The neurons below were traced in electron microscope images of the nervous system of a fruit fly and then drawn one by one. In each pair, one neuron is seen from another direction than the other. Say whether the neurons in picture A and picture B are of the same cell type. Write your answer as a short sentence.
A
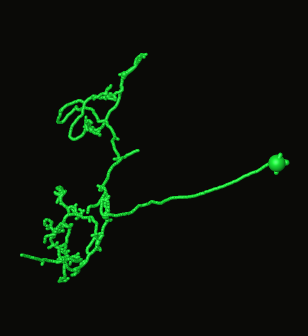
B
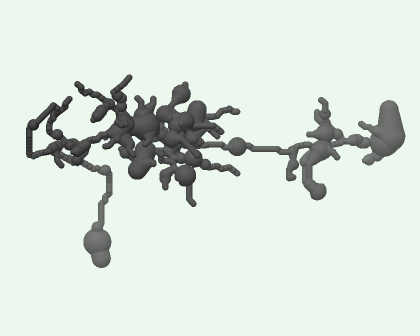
They are of different cell types.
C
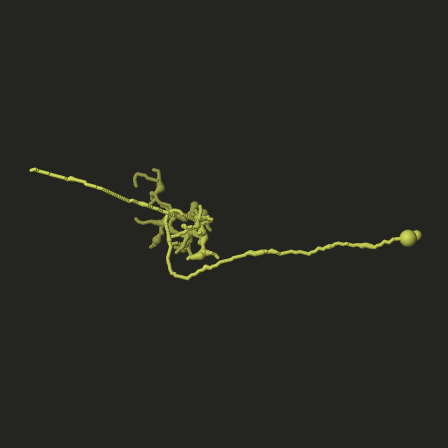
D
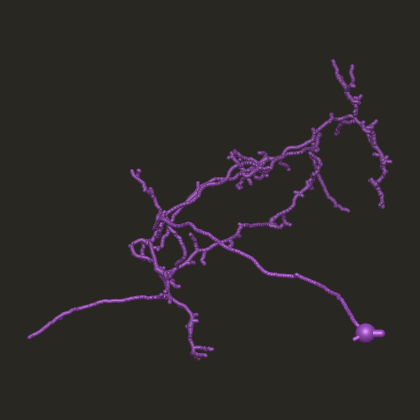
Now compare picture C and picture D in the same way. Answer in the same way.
They are of the same cell type.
